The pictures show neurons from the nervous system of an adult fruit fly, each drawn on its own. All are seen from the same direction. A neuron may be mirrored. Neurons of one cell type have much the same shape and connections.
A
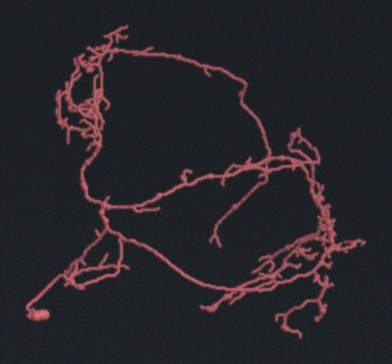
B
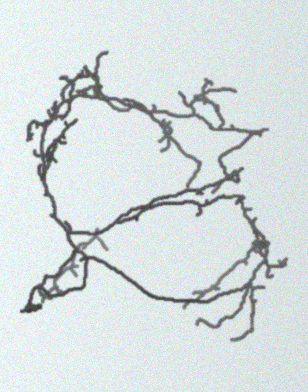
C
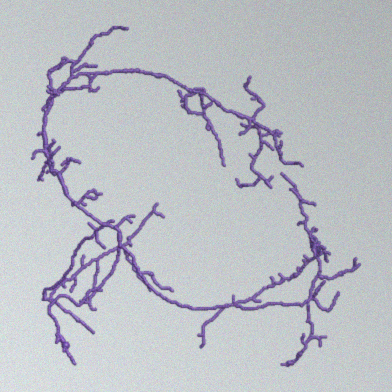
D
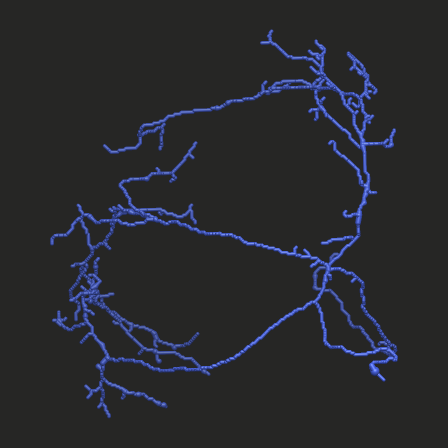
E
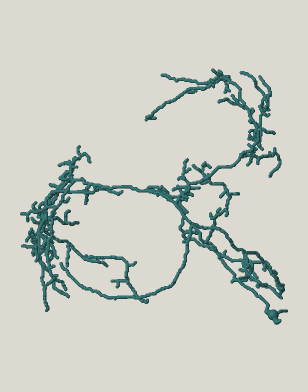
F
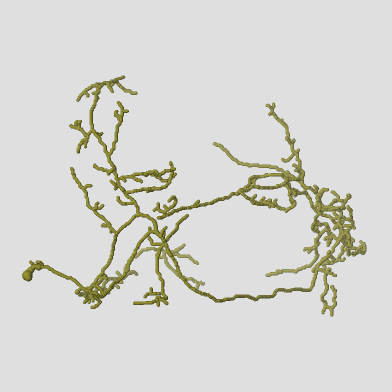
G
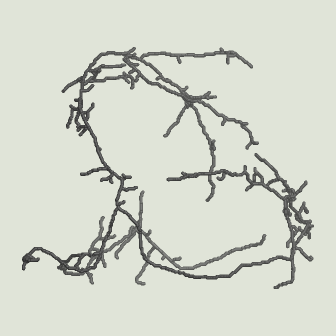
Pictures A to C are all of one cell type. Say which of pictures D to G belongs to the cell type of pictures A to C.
D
